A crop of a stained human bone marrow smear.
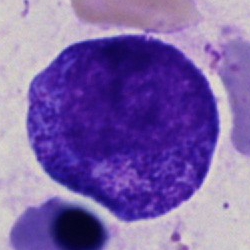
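Promyelocyte. Rounded outline; smooth surface without projections or blebs. Stains deep purple-blue throughout. No vacuoles visible.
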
